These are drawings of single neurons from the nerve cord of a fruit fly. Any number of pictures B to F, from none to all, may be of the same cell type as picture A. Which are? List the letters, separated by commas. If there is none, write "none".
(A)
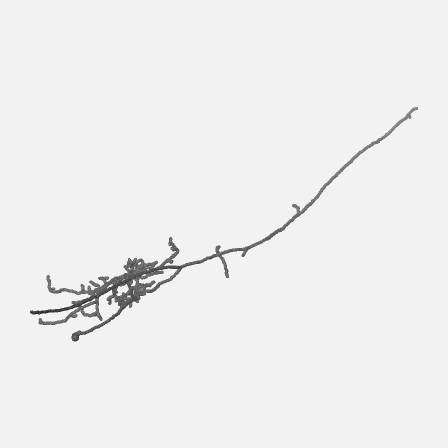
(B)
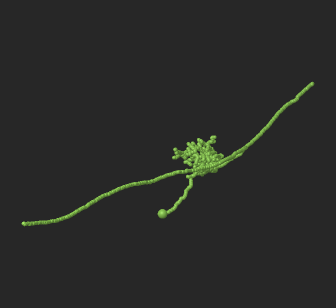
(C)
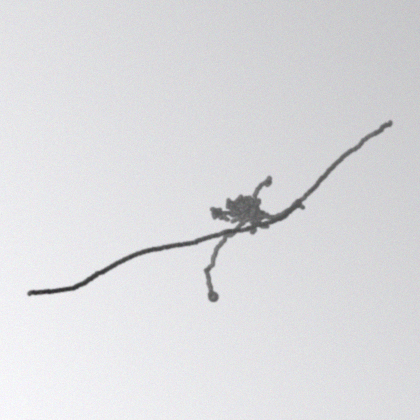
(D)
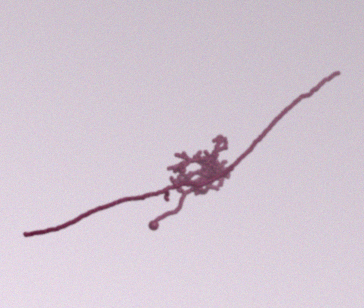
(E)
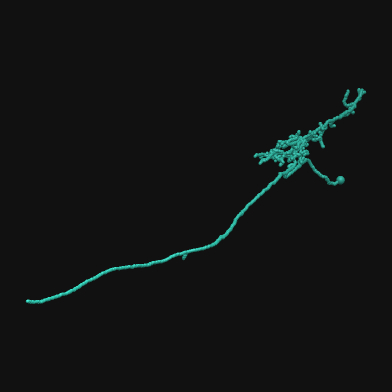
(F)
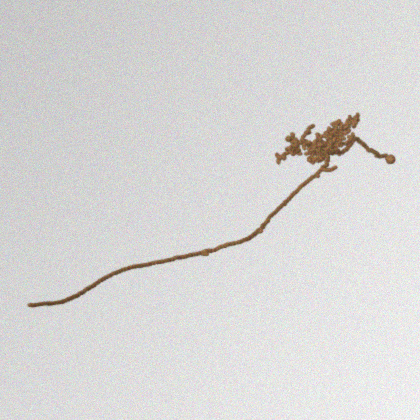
D, E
